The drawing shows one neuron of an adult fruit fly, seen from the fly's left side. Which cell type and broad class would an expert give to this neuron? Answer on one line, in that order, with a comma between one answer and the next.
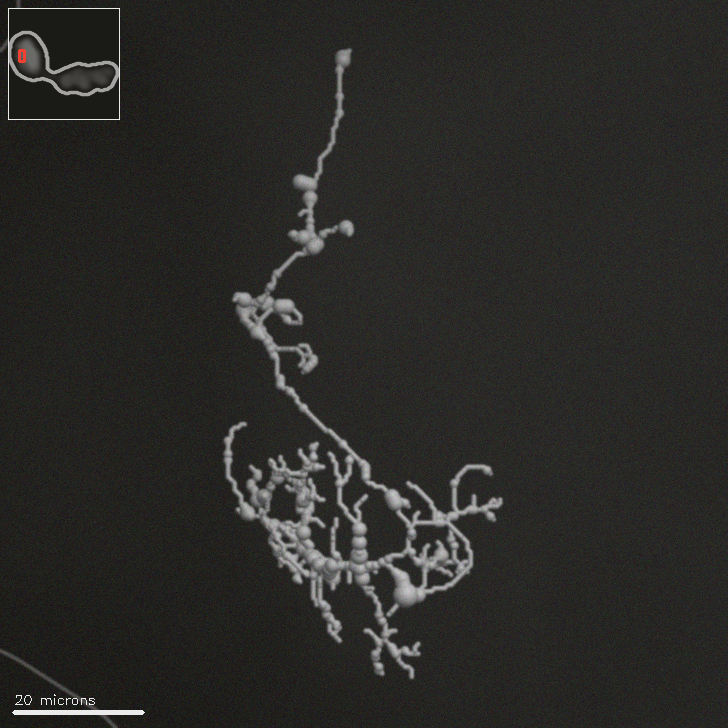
AVLP387, central-brain intrinsic neuron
